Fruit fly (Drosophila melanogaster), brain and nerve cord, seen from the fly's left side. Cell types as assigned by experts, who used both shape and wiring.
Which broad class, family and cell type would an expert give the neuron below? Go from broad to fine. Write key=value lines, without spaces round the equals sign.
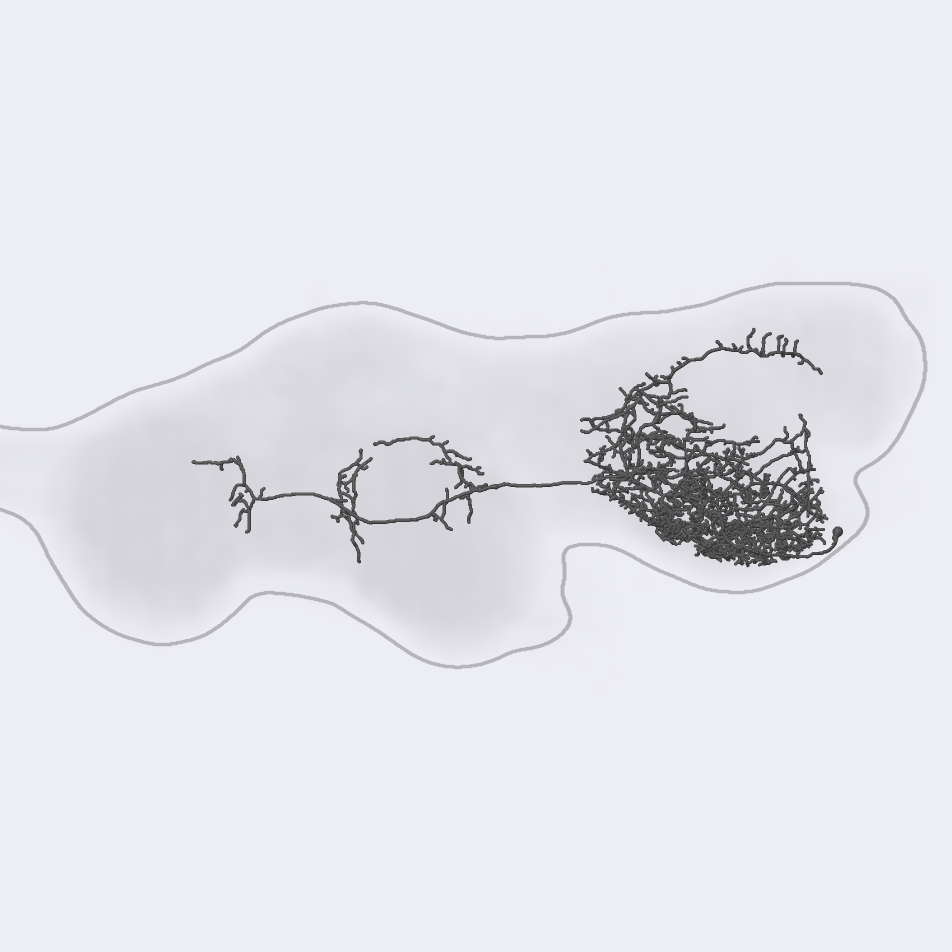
broad_class=nerve-cord intrinsic neuron
family=hemilineage 04B
cell_type=IN04B001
